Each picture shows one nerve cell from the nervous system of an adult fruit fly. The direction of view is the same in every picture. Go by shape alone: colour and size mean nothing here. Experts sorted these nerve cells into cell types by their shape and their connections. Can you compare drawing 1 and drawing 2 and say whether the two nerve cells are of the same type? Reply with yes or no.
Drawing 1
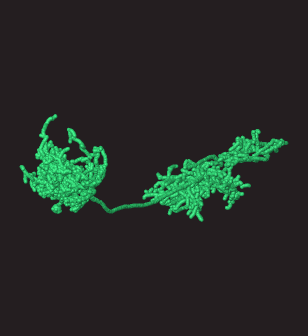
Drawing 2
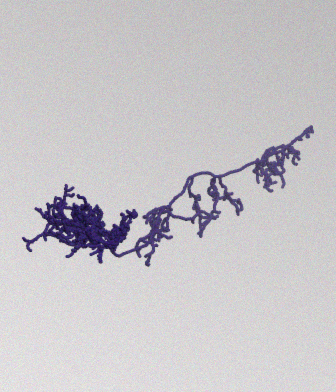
no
